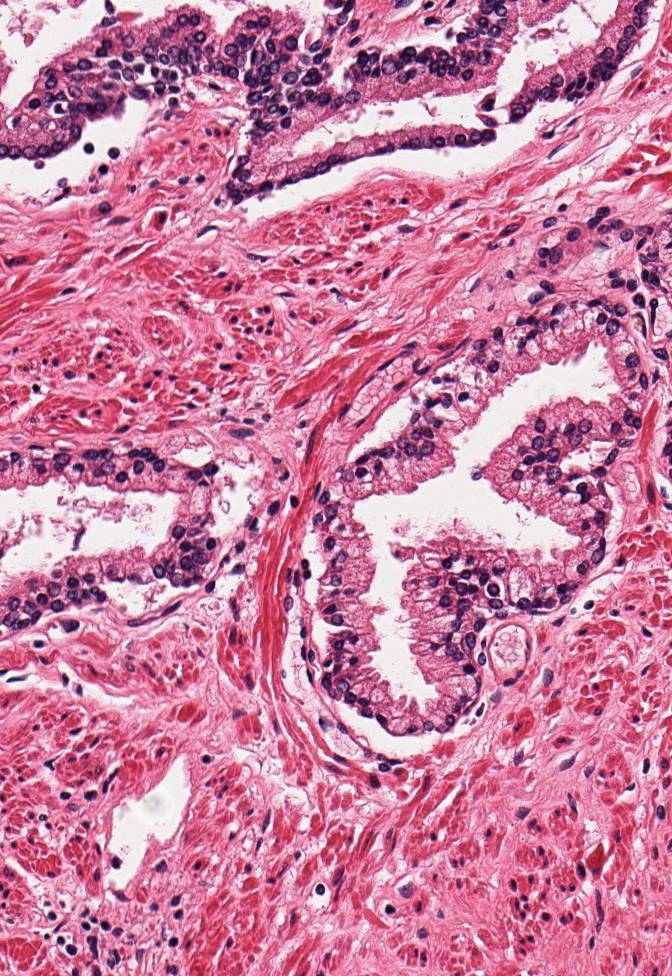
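Prostate, H&E: glands sit scattered through dense pink stroma, one across the top, one at the left middle and one in the centre right. They're lined by columnar cells with pale, finely vacuolated cytoplasm and round, dark nuclei lying mostly toward the base of the cells. Look at the centre-right gland, too, with its infolded, undulating luminal border.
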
